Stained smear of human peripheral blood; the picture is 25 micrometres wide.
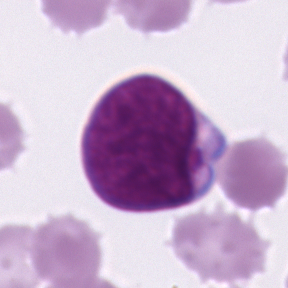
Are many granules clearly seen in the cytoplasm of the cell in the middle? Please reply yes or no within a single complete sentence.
No, the cell shows no granules in its cytoplasm.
